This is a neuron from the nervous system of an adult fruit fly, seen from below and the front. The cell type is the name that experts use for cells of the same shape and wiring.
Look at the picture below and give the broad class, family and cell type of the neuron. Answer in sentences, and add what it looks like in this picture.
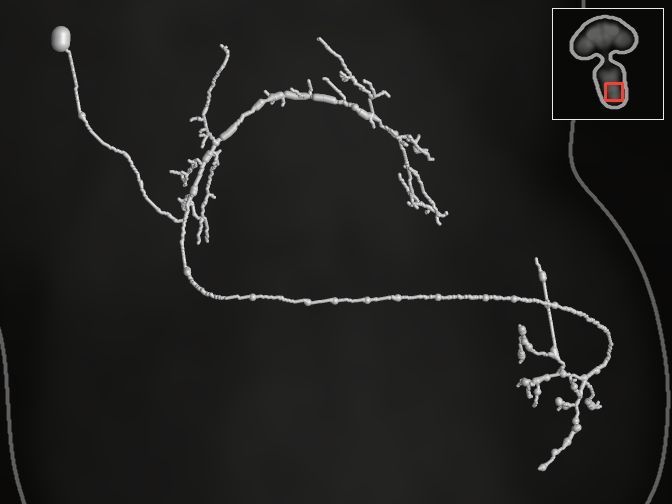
This is a nerve-cord intrinsic neuron. The family is hemilineage 01A. Its cell type is IN01A066. It lies in the nerve cord. The cell body is at the upper left of the picture. Dozens of branch ends can be seen.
